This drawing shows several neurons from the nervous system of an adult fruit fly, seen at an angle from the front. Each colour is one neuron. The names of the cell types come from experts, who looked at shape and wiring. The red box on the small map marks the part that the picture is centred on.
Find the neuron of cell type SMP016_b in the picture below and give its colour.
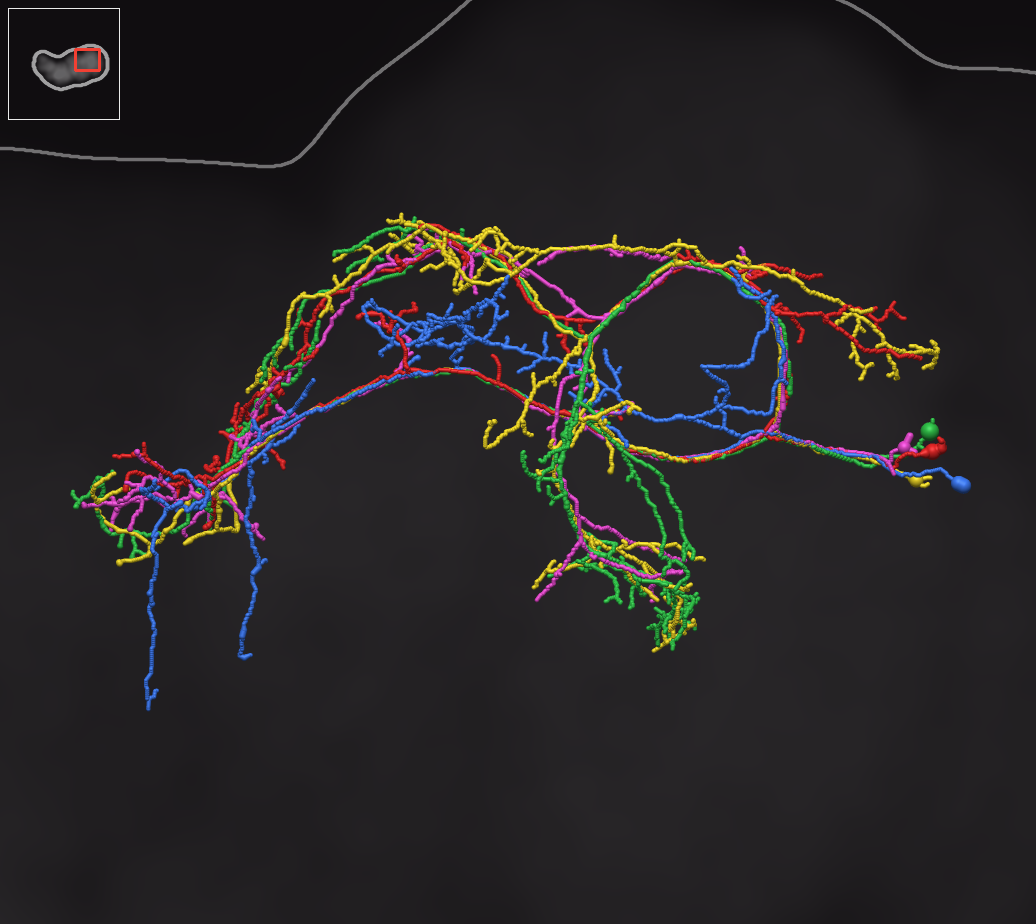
green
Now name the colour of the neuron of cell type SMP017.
yellow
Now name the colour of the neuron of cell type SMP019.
blue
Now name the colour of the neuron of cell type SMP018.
red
